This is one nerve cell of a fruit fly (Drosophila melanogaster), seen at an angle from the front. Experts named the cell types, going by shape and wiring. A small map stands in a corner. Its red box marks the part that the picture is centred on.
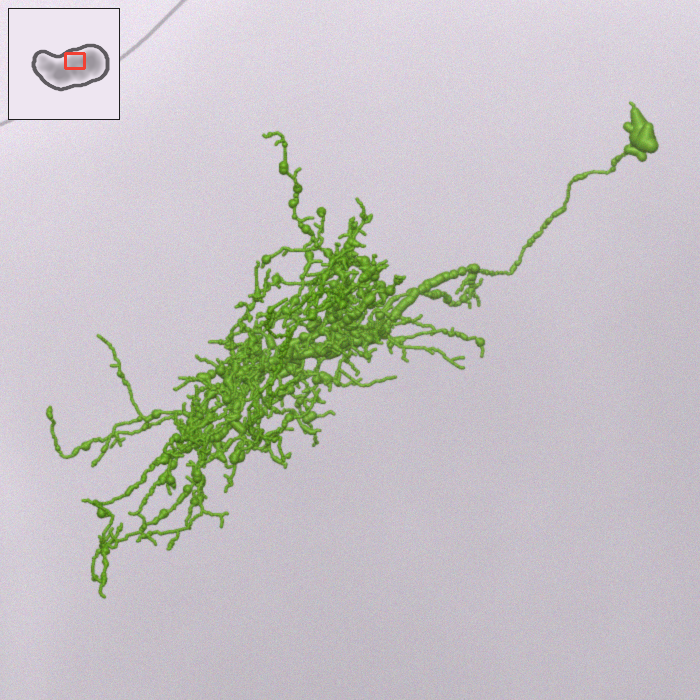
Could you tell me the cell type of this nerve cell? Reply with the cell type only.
CL246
